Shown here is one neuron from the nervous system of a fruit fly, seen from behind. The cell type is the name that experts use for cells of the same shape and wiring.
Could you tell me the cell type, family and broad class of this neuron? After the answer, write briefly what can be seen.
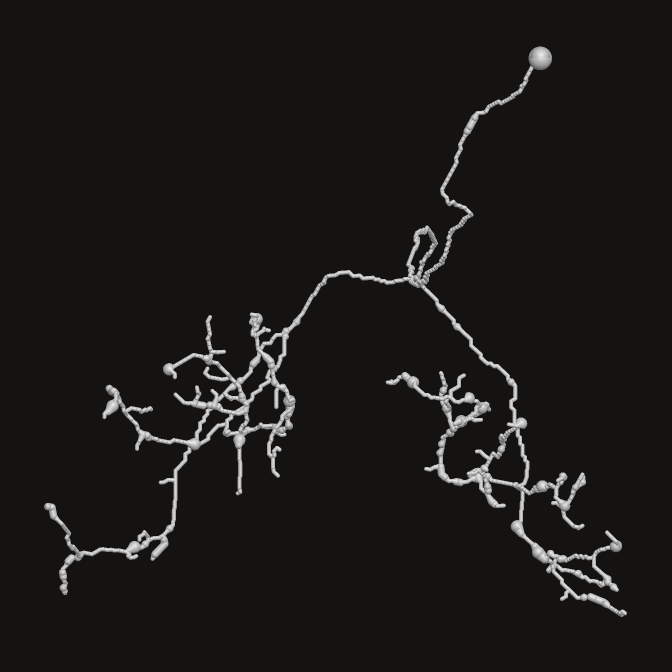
Its cell type is FB4Z_a. The family is hemilineage DM6_dorso_medial. It is a central-brain intrinsic neuron. Its cell body lies at the upper right of the picture. The picture shows dozens of branch ends.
